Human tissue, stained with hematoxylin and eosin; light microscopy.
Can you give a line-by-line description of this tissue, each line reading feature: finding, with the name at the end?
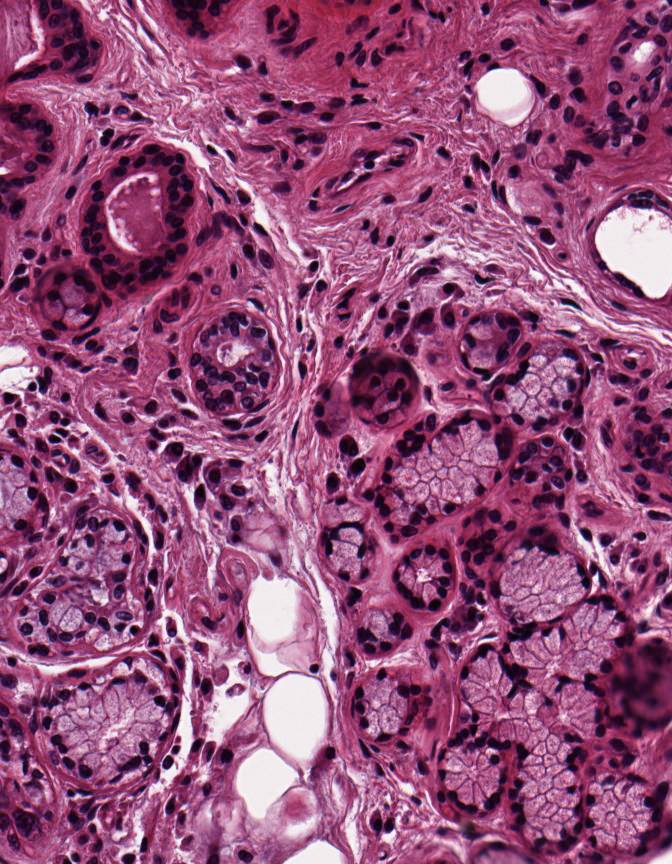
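Acini: mucous clusters, filling the right half and lower left
Stroma: a vertical fibrous band through the centre, separating the clusters
Acinar cells: pale, finely bubbly cytoplasm; nuclei flattened against the cell base
Ducts: upper left, lined by cuboidal cells with pink cytoplasm and round dark nuclei
Lumen: pink secretion in the largest duct, upper left
Name: minor salivary gland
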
